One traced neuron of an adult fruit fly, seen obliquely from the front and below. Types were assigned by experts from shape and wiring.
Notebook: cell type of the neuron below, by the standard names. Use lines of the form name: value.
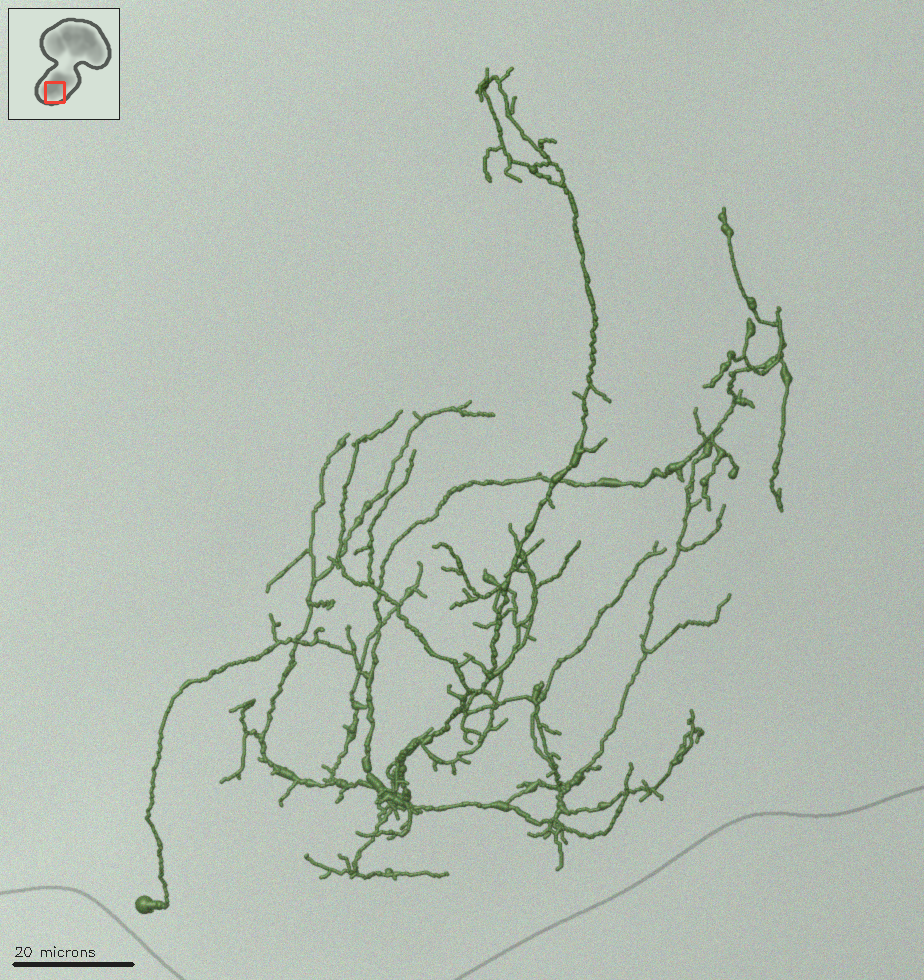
cell type: IN04B043_b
